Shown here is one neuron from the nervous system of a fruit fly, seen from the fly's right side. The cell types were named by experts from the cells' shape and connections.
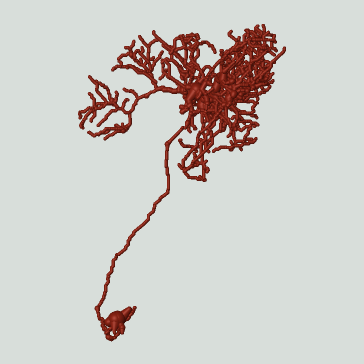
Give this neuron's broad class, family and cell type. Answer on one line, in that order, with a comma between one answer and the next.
central-brain intrinsic neuron, hemilineage PBp1, Delta7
